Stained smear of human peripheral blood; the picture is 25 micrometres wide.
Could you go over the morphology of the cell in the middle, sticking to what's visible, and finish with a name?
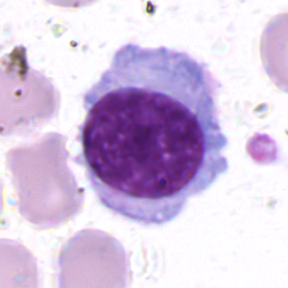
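The outline is irregular, with a ragged, frayed edge. An oval nucleus with a smooth outline and no indentation sits toward the lower left, leaving the broadest cytoplasm above and to the right. Its chromatin is dark purple and coarsely mottled, with small pale gaps. The cell measures about 16 by 13 micrometres and the nucleus about 11 by 9 micrometres, the nucleus filling about 50% of the cell's area. This is a plasma cell.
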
